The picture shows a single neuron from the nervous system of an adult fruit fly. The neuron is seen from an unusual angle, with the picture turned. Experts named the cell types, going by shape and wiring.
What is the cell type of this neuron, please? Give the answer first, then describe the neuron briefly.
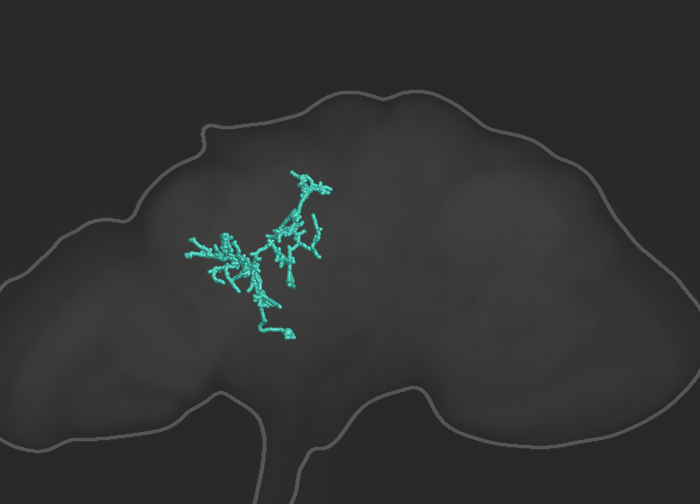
It is of cell type PVLP207m. Its broad class is central-brain intrinsic neuron. It lies in the brain. In this view it is about as wide as it is tall.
